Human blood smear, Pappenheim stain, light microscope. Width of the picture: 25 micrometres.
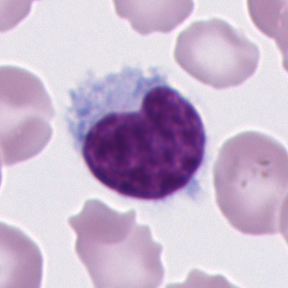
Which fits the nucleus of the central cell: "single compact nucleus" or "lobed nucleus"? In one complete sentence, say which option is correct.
It is a single compact round, oval or kidney-shaped nucleus that the cell has.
